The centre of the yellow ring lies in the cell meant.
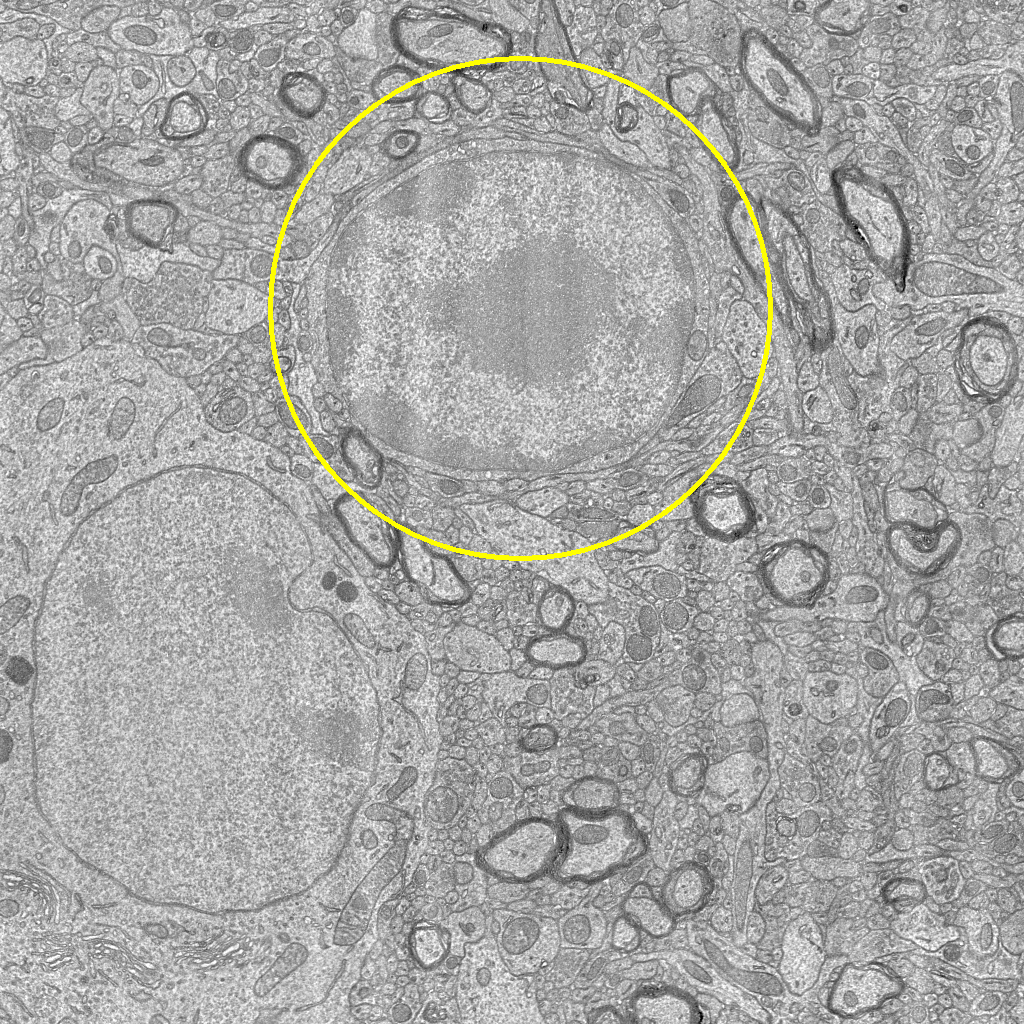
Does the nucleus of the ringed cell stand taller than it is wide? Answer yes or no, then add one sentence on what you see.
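No. The whole nucleus shows, as a rounded oval slightly wider than it is tall.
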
